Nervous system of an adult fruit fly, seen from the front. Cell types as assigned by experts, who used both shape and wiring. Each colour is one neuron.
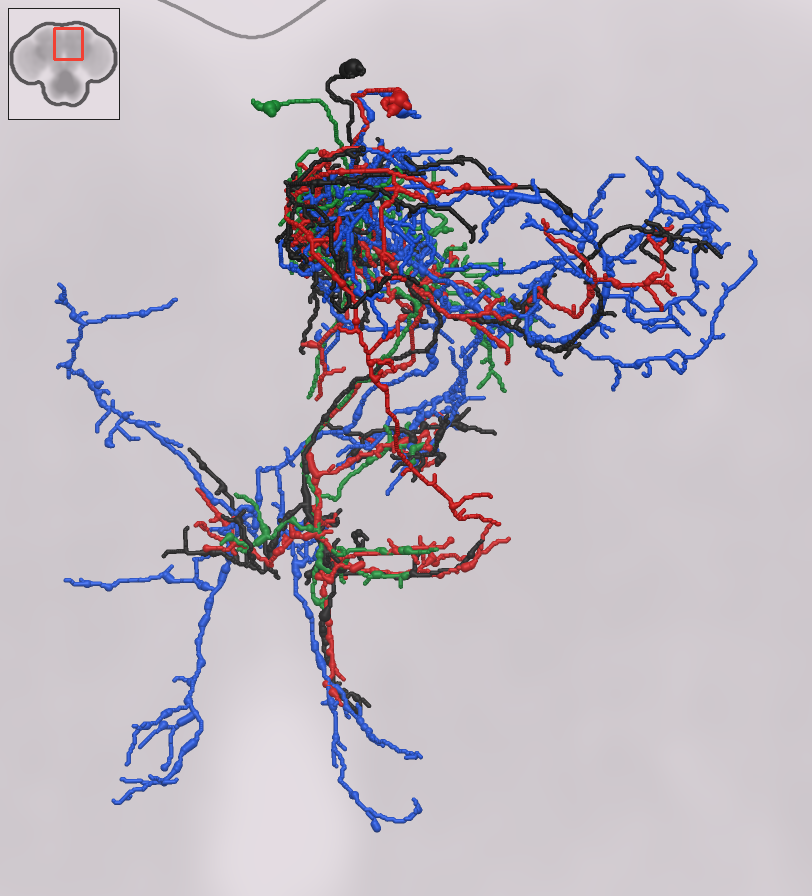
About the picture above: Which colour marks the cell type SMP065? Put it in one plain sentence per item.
The colour is green.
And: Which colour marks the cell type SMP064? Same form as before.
The colour is red.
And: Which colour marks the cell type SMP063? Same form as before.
The colour is black.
